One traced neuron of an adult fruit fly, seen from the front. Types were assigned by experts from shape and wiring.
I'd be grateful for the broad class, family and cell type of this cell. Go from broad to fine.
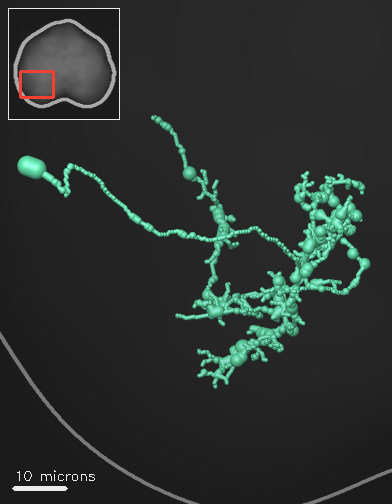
nerve-cord intrinsic neuron; hemilineage 09A; IN09A074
